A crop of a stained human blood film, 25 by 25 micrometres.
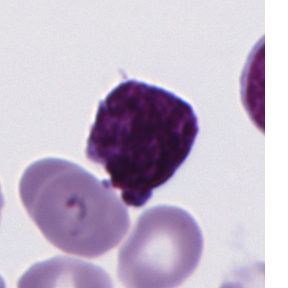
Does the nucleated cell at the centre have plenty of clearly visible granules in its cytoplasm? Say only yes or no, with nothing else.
No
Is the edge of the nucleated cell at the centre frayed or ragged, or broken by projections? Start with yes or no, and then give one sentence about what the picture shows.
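Yes. A small rounded knob juts out from the bottom of the cell.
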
